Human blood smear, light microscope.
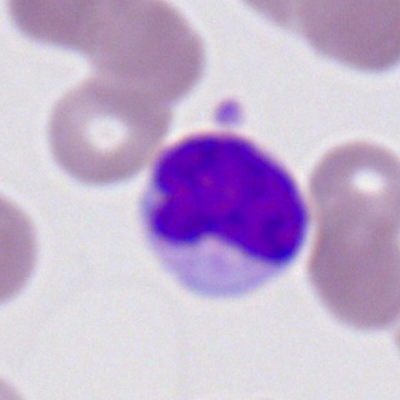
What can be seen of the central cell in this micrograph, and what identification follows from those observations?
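The nucleus occupies the upper part of the cell and has a shallow notch on its left side. Its chromatin stains dark purple and appears coarsely clumped. The cytoplasm, lying mostly below the nucleus, is pale lavender-blue. This cell is a lymphocyte.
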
